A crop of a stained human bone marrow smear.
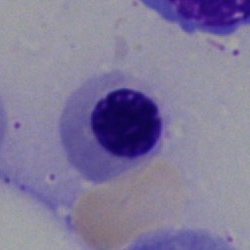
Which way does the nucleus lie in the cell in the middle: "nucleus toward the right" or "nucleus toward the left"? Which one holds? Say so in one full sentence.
This cell carries its nucleus toward the right side.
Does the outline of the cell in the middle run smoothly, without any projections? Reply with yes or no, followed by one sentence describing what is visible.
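Yes. The cell outline is smooth and roughly round.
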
